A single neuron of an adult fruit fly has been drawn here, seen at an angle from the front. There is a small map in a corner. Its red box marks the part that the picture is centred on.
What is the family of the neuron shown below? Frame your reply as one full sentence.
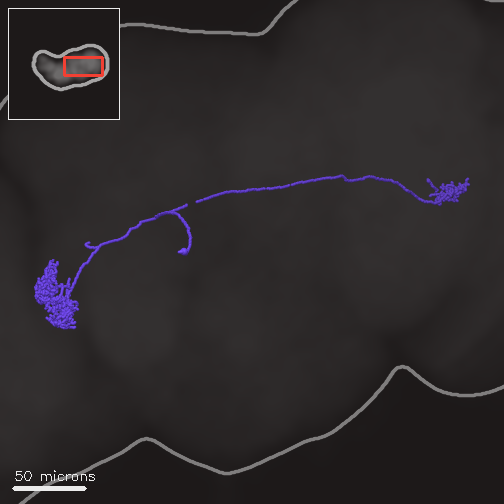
It is the family hemilineage VLPa2 to which this neuron belongs.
